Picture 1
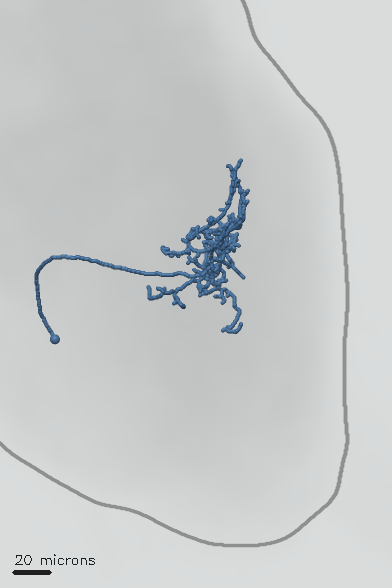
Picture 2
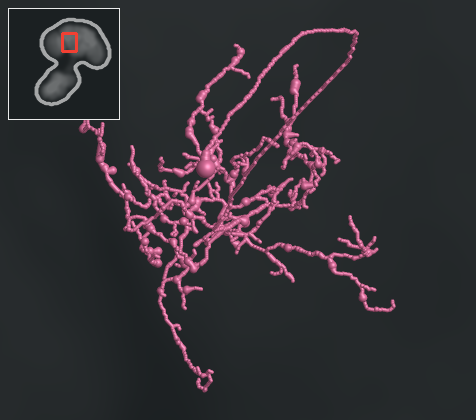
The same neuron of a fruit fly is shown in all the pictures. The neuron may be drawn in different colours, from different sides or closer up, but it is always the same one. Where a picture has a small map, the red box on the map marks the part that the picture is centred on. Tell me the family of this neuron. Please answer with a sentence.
The family is hemilineage WEDa2.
